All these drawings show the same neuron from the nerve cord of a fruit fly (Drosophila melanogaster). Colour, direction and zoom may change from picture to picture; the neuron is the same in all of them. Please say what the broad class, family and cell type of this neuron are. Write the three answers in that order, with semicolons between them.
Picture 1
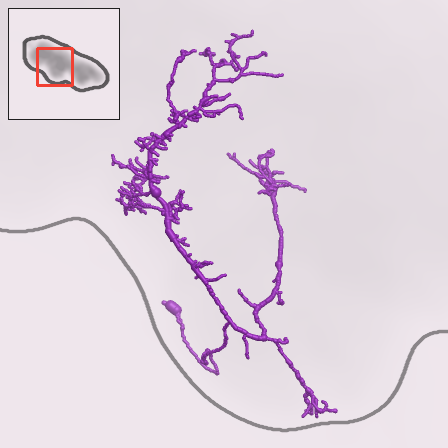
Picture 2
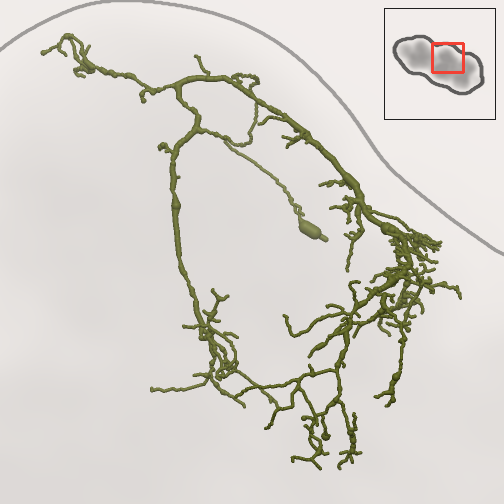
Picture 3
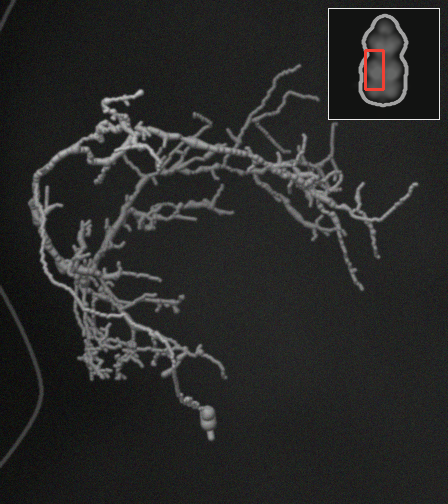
nerve-cord intrinsic neuron; hemilineage 13A; IN13A022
